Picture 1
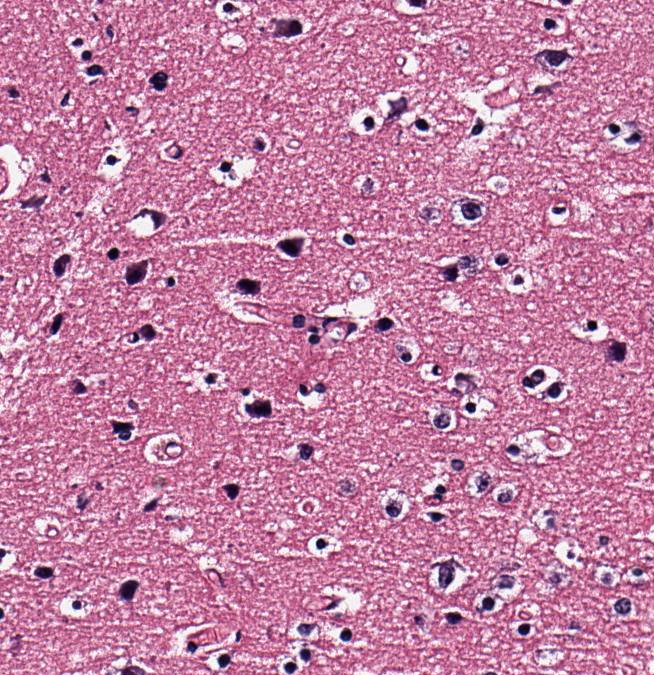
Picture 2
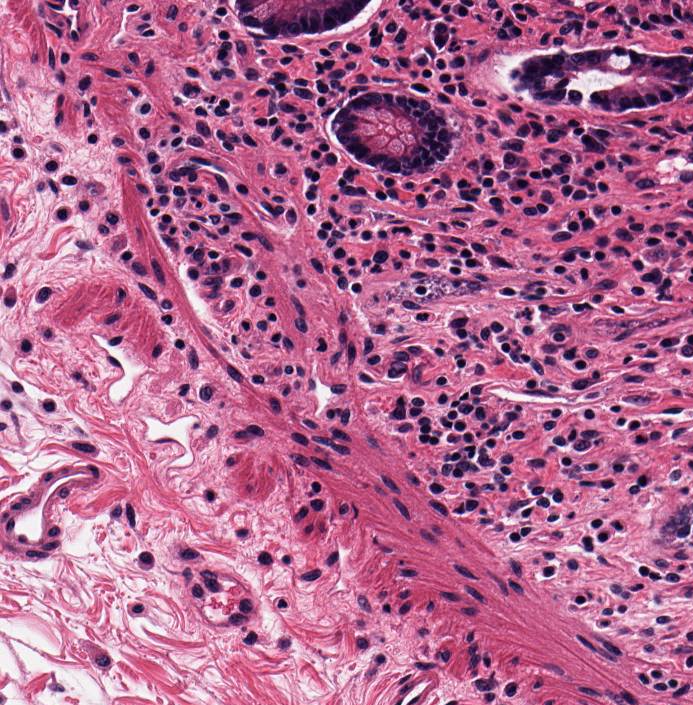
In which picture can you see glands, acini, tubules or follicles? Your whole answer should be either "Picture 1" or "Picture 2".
Picture 2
